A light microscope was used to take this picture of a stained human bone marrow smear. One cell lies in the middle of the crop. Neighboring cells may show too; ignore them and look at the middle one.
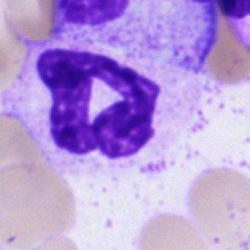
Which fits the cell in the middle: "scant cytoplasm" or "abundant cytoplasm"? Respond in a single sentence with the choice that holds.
It is abundant cytoplasm that surrounds the nucleus of this cell.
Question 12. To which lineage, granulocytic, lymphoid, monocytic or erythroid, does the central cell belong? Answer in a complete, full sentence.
Under the granulocytic lineage falls the cell in the middle of the crop.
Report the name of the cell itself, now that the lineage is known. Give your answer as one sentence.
The middle cell in this particular crop is a segmented neutrophil.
